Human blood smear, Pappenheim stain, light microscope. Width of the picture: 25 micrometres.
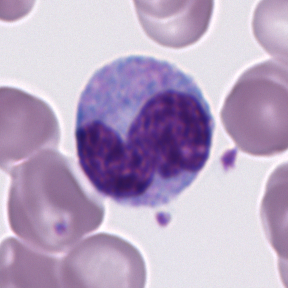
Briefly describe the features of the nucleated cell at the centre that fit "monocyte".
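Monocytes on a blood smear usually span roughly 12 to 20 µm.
This monocyte is about 13 micrometres across, which lies within that span.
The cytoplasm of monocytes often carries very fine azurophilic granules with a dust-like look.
Here the cytoplasm agrees, holding fine, dust-like pinkish-violet granules.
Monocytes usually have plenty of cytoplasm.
In this cell the nucleus fills about 60% of the cell's area and lies toward the bottom of the cell. The cytoplasm is pale bluish-lilac and widest above the nucleus. The right lobe of the nucleus is larger than the left lobe. The outline of the cell is round and smooth, without projections.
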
